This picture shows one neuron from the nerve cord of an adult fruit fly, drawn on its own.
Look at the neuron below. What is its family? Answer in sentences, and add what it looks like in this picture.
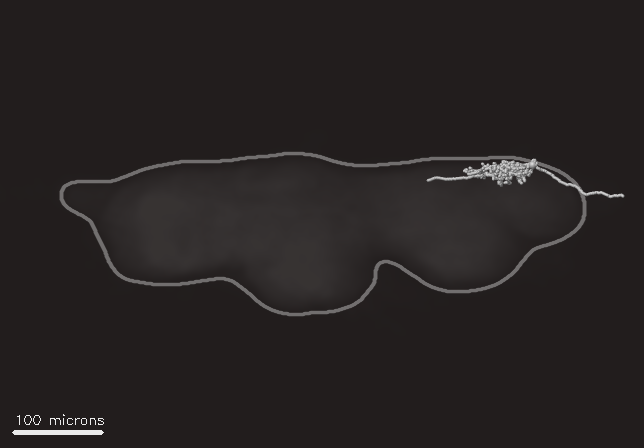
Its family is MNad. It is a motor neuron of the nerve cord. By the scale bar it is about 200 microns wide in this view. In this view it is more than twice as wide as it is tall.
